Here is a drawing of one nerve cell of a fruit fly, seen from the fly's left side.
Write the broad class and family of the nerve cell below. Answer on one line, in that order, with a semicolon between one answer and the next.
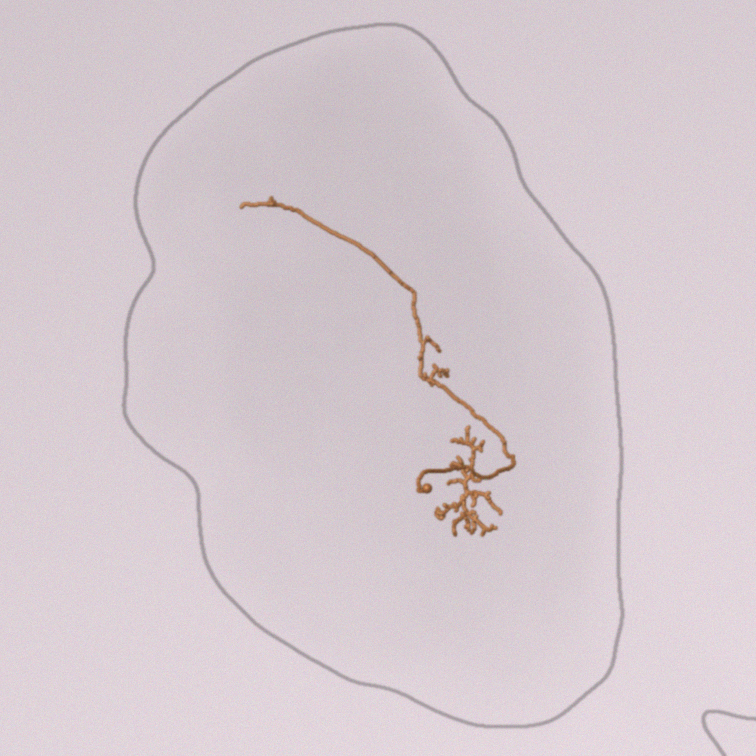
visual projection neuron; MeTu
